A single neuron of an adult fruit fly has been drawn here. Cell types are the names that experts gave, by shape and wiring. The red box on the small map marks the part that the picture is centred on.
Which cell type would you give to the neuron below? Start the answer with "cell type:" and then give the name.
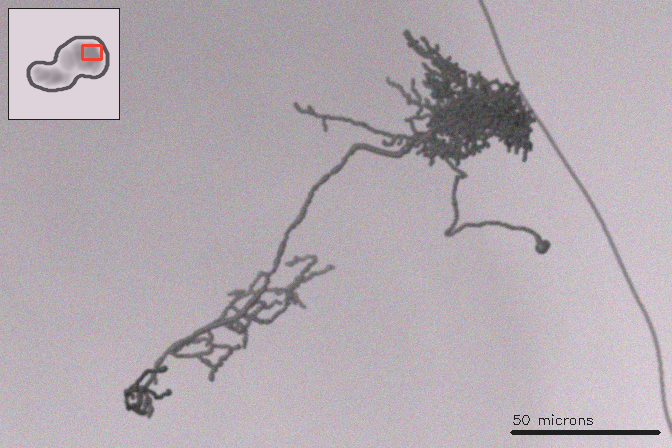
cell type: AOTU027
